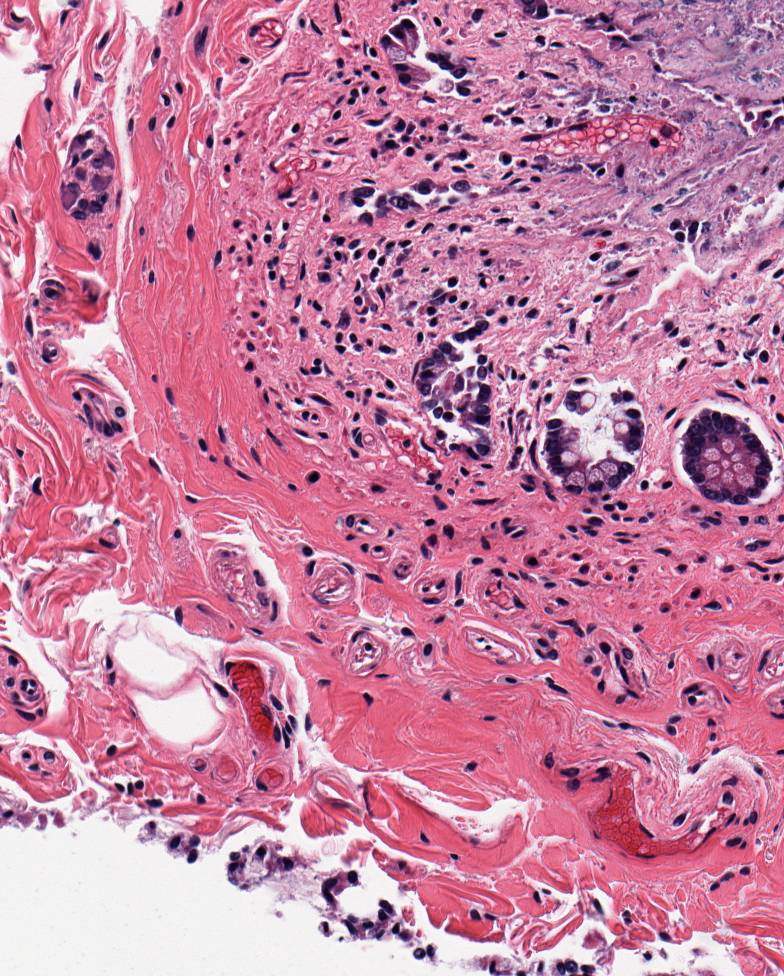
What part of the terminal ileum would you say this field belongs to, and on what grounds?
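Dense connective tissue, mostly dense pink collagen with scattered dark elongated nuclei.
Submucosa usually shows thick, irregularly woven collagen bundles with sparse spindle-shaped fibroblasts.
Two round gland profiles side by side, right middle. Upper right corner: stroma looser and more bluish-purple. Stromal nuclei more crowded in upper centre than in the collagen along the left side.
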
